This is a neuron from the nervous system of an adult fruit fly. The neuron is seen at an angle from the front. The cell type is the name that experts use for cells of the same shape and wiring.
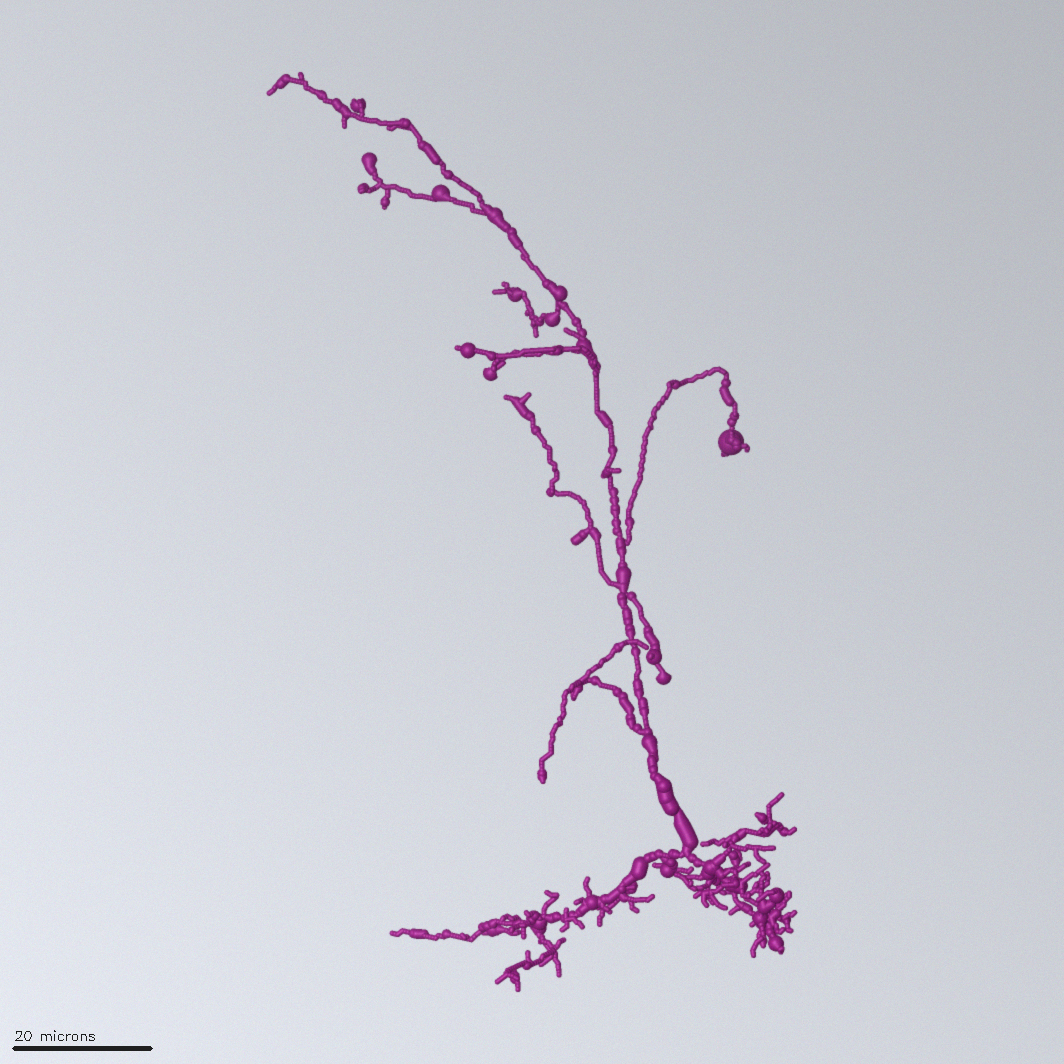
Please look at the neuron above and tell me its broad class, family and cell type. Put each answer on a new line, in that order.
central-brain intrinsic neuron
hemilineage DM5_ventral
WED164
